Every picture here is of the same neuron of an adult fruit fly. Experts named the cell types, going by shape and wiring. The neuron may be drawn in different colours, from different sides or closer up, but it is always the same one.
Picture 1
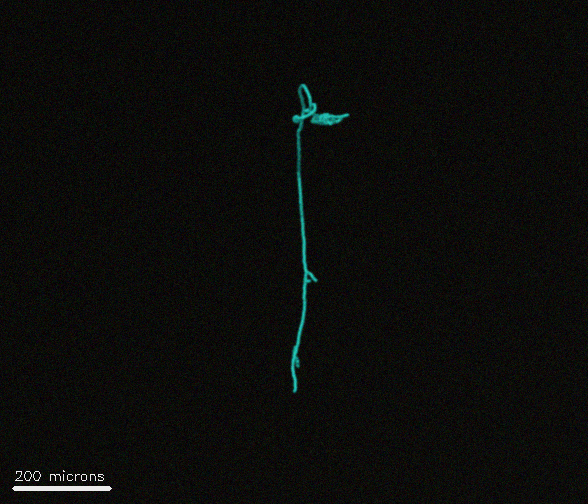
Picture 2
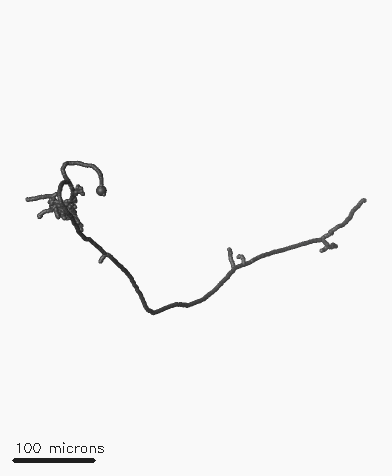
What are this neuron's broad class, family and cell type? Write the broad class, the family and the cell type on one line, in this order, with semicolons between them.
descending neuron; hemilineage PSp2; DNp17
